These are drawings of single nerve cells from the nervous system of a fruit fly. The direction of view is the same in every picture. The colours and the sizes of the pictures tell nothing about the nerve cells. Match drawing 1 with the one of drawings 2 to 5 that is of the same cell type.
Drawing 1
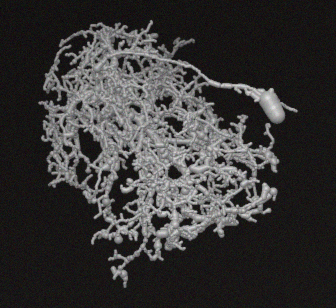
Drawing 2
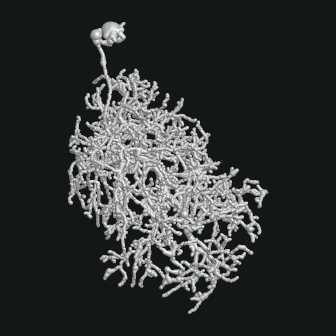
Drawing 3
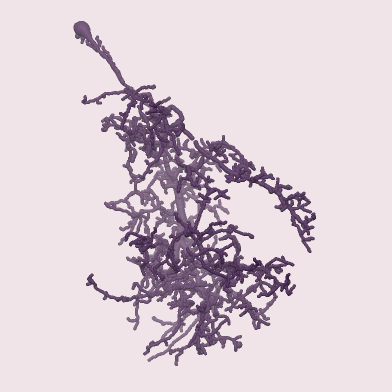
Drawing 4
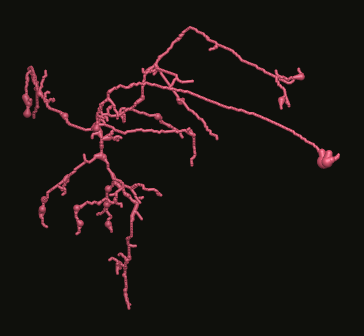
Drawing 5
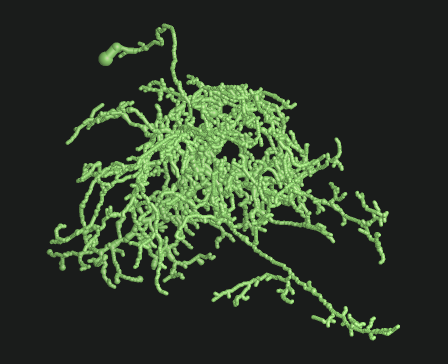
2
